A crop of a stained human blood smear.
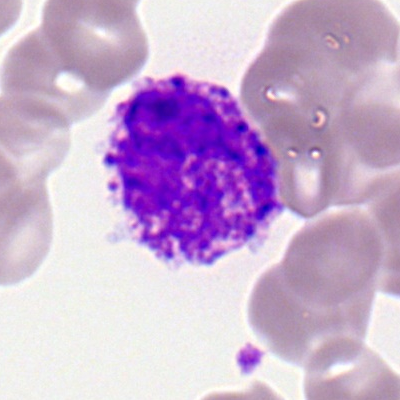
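Basophil, central cell, stained human blood smear. Outline roughly round, edge ragged and uneven. Coarse dark purple granules scattered over the whole cell. Granules lie over the nucleus, hiding its outline. Paler pinkish-lilac patches between granules, lower right.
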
